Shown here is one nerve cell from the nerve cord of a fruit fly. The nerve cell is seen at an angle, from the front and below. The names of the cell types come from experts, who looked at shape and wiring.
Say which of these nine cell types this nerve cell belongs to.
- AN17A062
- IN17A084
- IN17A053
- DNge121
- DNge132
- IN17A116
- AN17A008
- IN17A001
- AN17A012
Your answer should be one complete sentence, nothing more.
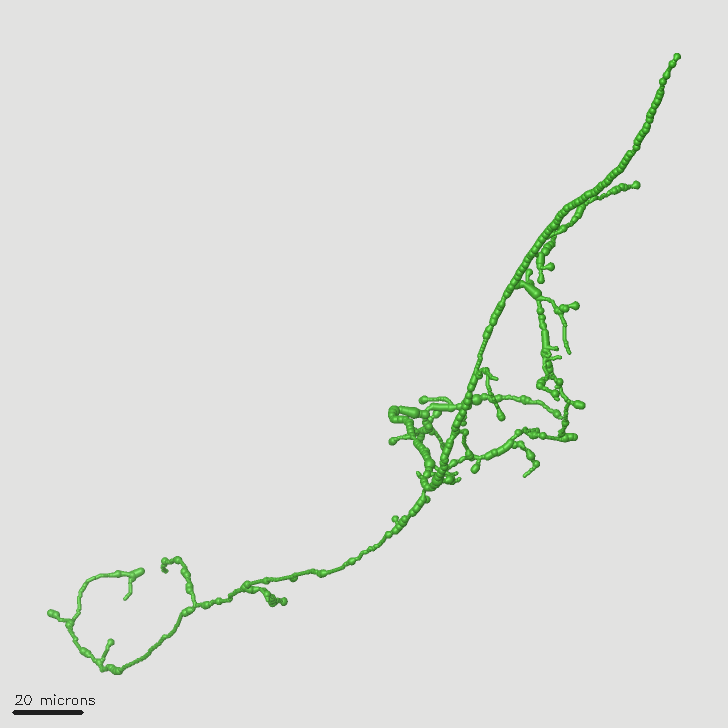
This nerve cell is a member of the DNge132 cell type.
